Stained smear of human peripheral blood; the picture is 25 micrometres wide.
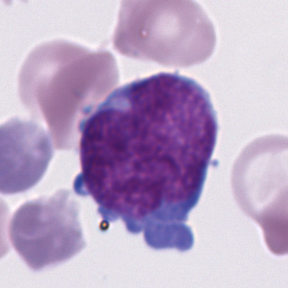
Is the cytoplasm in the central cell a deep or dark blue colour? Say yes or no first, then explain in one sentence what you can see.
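Yes. The cytoplasm is deep blue.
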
